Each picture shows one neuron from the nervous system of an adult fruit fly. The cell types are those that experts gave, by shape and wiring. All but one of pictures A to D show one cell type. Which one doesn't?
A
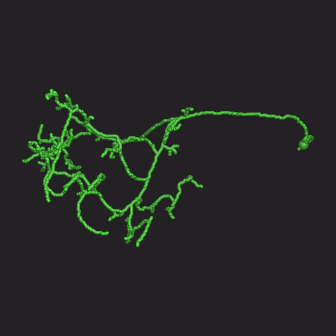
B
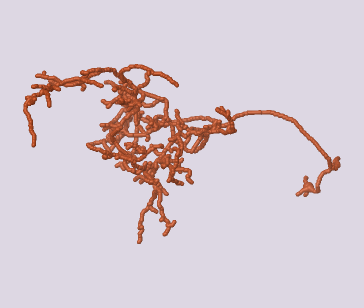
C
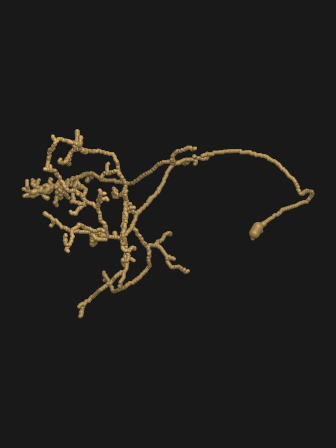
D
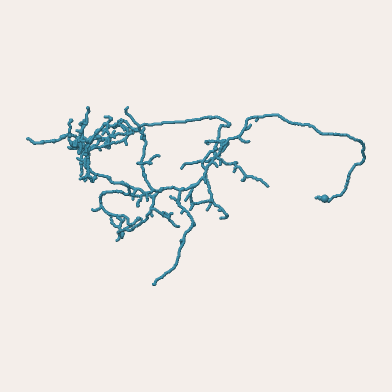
B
